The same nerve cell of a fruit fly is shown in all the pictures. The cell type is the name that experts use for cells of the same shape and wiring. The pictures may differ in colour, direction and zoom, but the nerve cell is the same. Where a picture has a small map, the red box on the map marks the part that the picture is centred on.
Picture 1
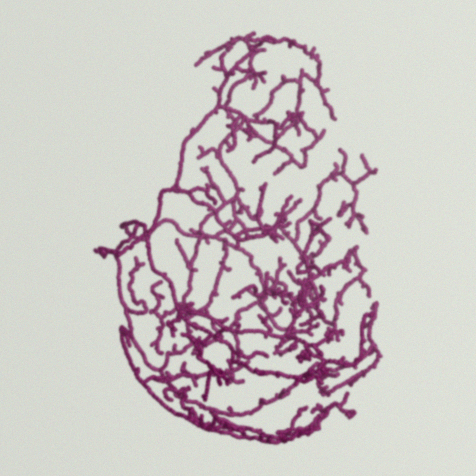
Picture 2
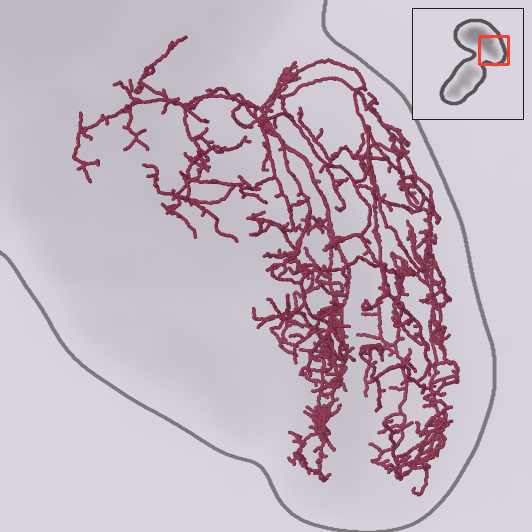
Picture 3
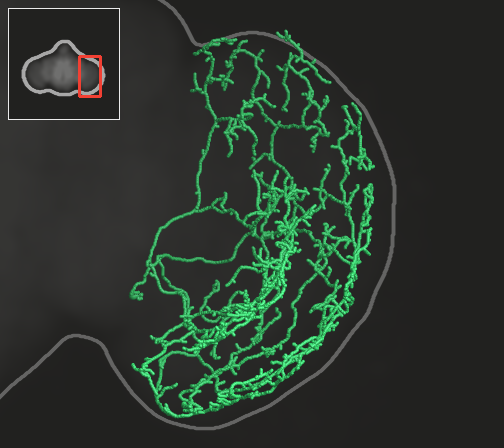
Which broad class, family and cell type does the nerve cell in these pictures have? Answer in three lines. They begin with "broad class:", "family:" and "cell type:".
broad class: optic-lobe intrinsic neuron
family: Mi
cell type: Mi19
